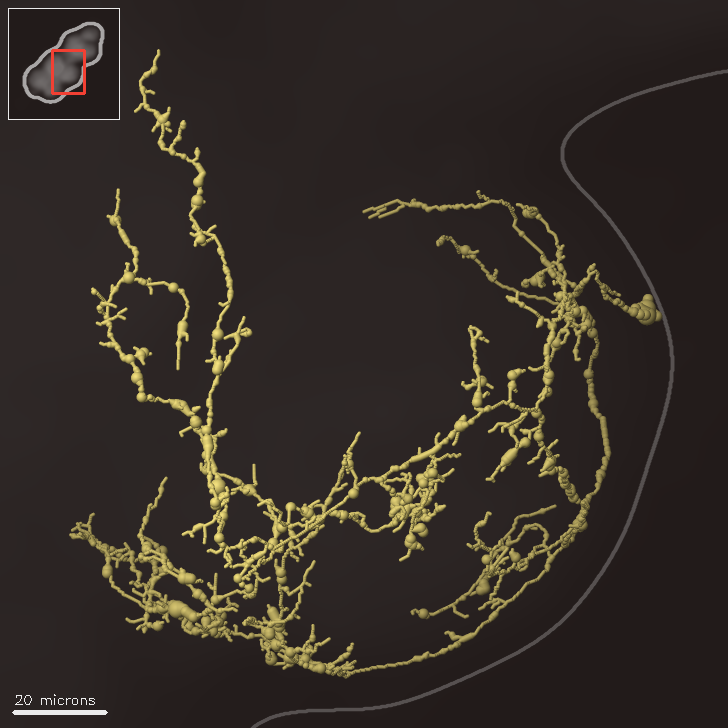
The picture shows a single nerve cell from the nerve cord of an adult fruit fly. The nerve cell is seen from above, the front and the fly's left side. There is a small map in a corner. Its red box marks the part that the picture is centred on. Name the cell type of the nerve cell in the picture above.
IN19A043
